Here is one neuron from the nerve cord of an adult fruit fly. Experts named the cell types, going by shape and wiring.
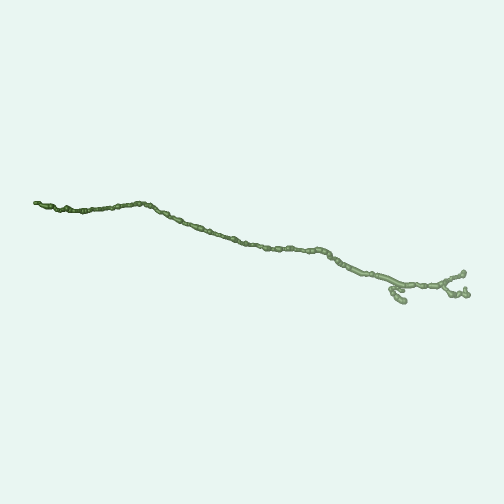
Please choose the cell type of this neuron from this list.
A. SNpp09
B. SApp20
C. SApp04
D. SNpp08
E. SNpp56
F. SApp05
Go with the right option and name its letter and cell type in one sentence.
The cell type to which the neuron belongs is option E, SNpp56.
